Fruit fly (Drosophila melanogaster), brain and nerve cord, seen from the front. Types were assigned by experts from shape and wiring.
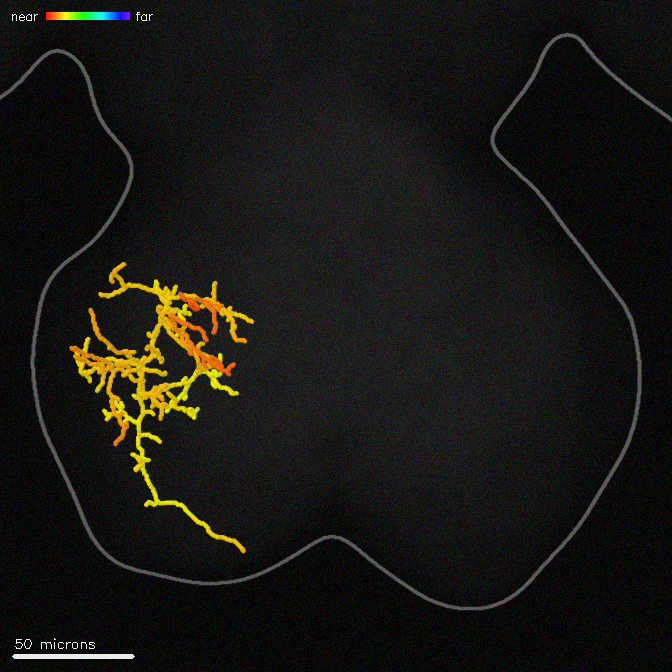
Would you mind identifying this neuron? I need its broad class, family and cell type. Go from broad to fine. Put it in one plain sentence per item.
A nerve-cord intrinsic neuron of hemilineage 04B, type IN04B059.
